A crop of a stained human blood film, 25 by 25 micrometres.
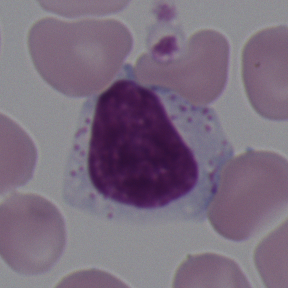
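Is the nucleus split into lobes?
No, it's one undivided mass, roughly 11 by 9 micrometres.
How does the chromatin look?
Dense, staining dark purple.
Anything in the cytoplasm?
It's pale with a faint bluish tint, holding a few scattered reddish-purple granules.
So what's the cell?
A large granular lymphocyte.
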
